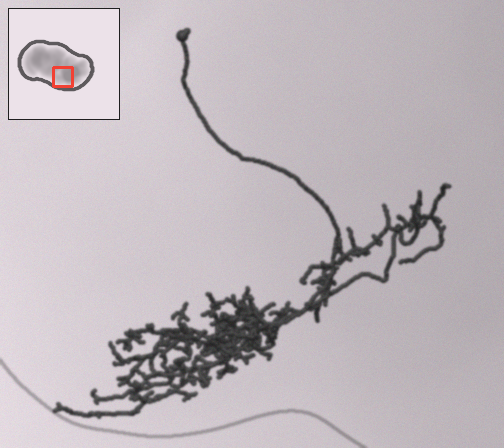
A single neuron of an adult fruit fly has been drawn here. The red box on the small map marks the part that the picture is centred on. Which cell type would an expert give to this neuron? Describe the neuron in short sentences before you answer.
The picture shows dozens of branch ends. As drawn here it is about as wide as it is tall. Its broad class is nerve-cord intrinsic neuron. Its cell type is IN23B034.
